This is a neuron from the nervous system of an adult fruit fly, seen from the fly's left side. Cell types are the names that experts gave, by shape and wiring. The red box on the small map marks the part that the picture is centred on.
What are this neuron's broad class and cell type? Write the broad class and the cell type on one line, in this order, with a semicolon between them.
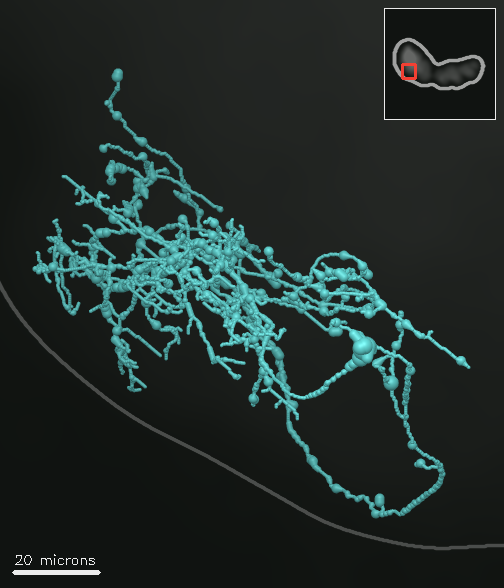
central-brain intrinsic neuron; GNG252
